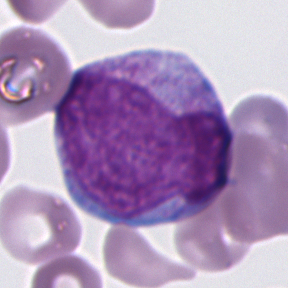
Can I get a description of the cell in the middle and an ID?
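Look at the nucleus: an irregular outline, with an indentation along its upper right edge. The chromatin's fine and evenly spread, no coarse dark clumps anywhere. Cytoplasm's pale blue, and it's widest at the upper right of the cell. So that one's an atypical promyelocyte.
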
